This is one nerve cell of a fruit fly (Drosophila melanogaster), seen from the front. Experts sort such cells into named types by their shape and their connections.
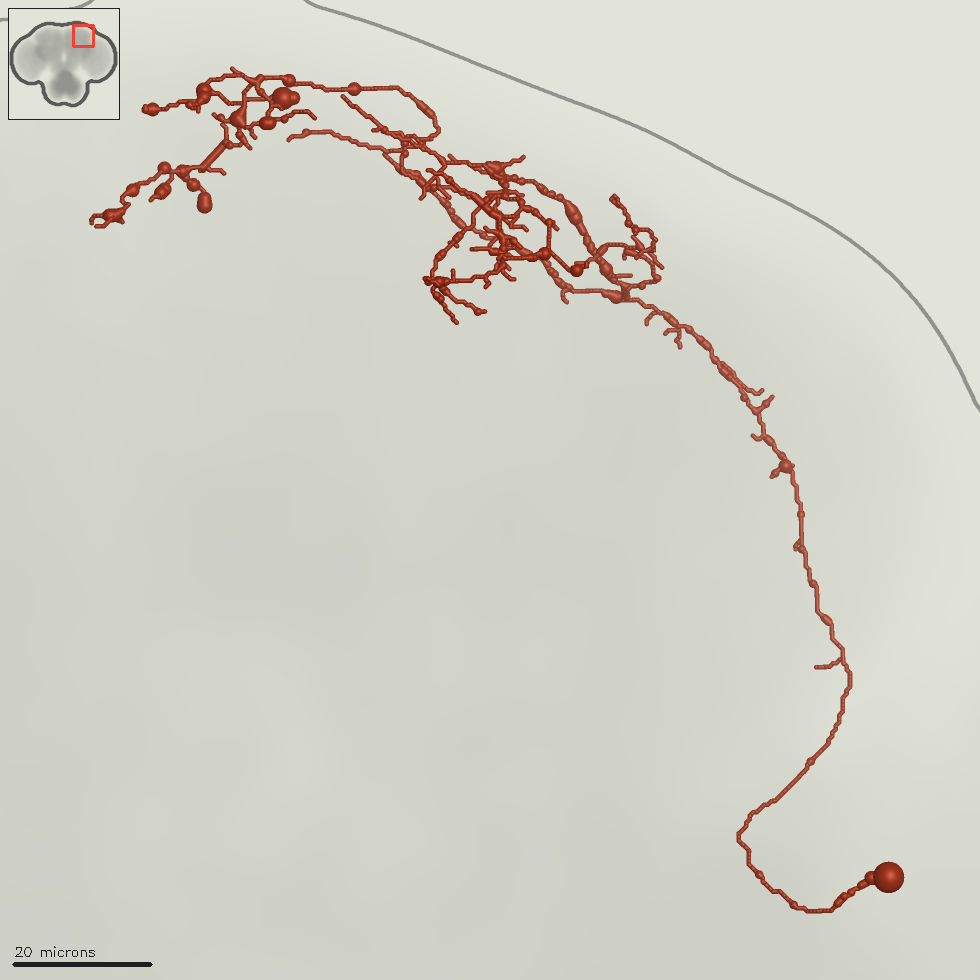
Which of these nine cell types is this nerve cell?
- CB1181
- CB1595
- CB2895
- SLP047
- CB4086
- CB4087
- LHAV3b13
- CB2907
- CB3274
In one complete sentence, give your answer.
Typed by cell type, the nerve cell is CB1181.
